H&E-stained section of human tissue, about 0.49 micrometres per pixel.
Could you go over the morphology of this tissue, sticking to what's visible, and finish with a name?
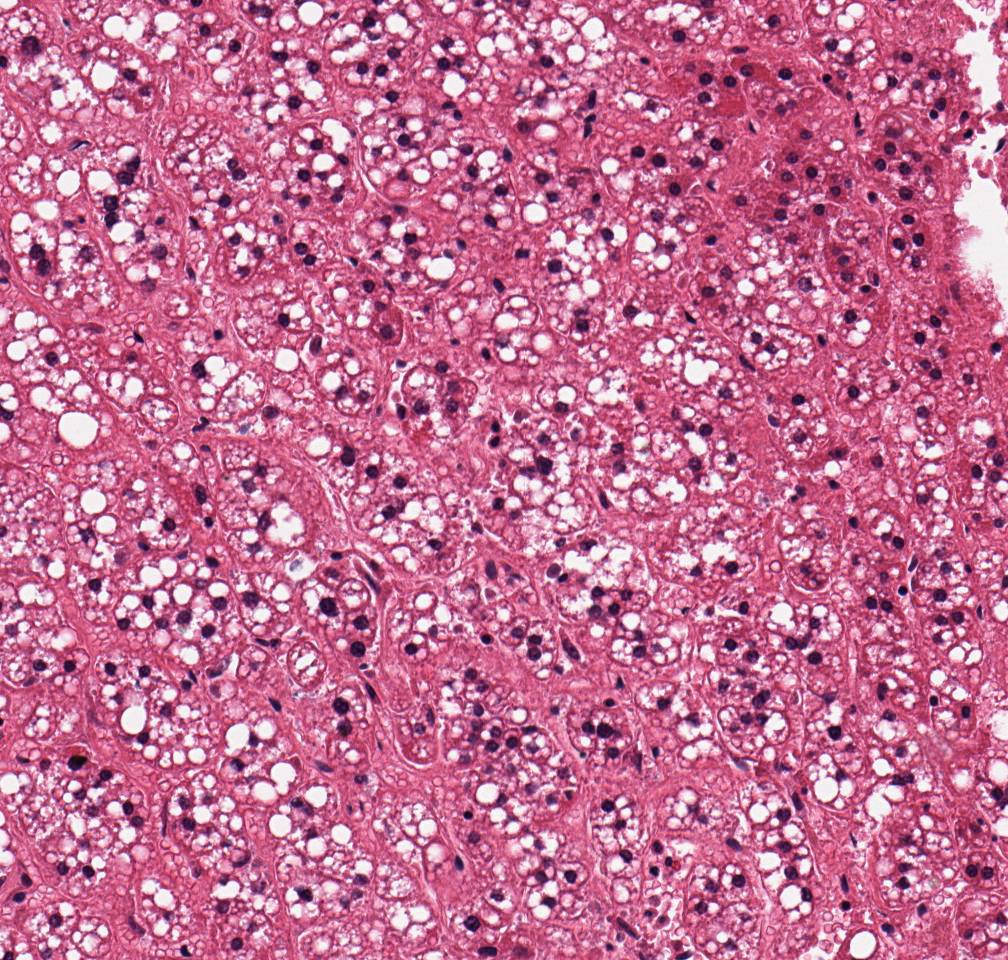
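Look first at the cytoplasm: in most cells it is filled with many clear round vacuoles of mixed sizes. The nuclei are small, round and darkly stained, and most sit centrally in the cell. Between the nests run thin pink septa carrying flattened, elongated nuclei. Now move to the upper right, where the cells have denser pink cytoplasm and fewer vacuoles than elsewhere. This is adrenal gland.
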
